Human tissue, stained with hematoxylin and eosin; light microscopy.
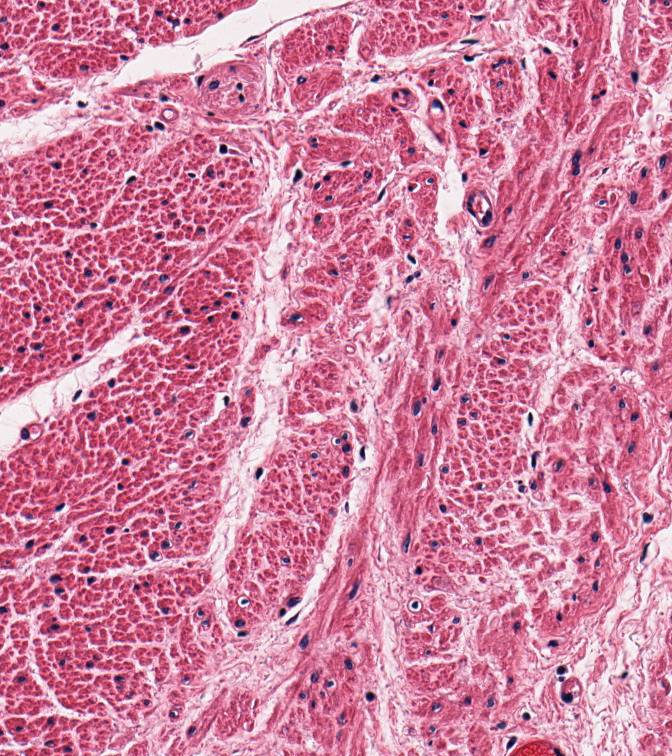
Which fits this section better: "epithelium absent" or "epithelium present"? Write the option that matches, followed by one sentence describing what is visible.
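Epithelium absent. No epithelium and no fat cells are present anywhere in the field.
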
